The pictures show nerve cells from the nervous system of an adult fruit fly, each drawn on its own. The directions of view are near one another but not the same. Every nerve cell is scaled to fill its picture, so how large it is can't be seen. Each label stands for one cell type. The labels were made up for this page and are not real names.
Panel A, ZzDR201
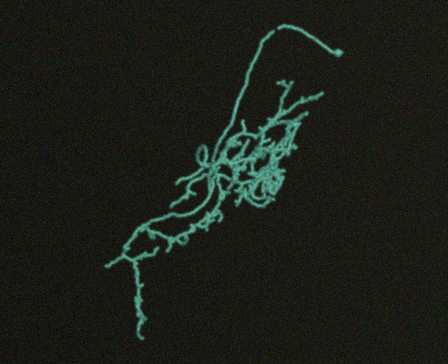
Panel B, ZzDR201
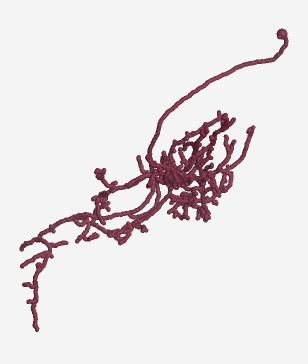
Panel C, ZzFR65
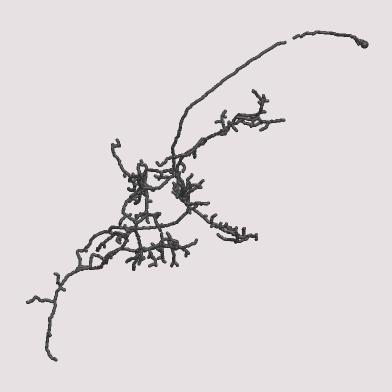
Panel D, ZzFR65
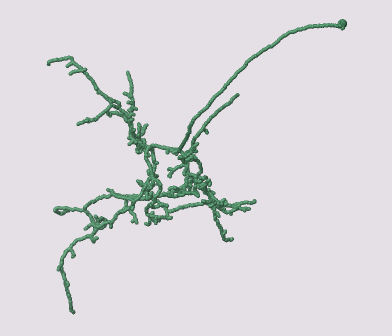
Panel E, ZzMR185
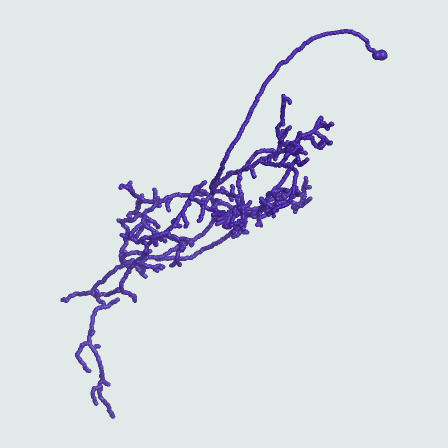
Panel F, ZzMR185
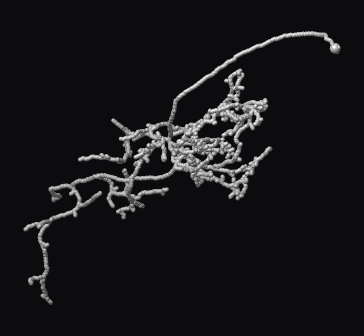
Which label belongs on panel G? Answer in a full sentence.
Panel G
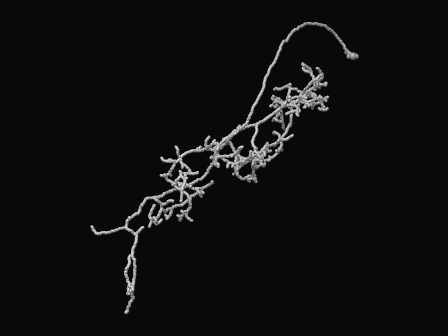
It belongs to ZzMR185.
